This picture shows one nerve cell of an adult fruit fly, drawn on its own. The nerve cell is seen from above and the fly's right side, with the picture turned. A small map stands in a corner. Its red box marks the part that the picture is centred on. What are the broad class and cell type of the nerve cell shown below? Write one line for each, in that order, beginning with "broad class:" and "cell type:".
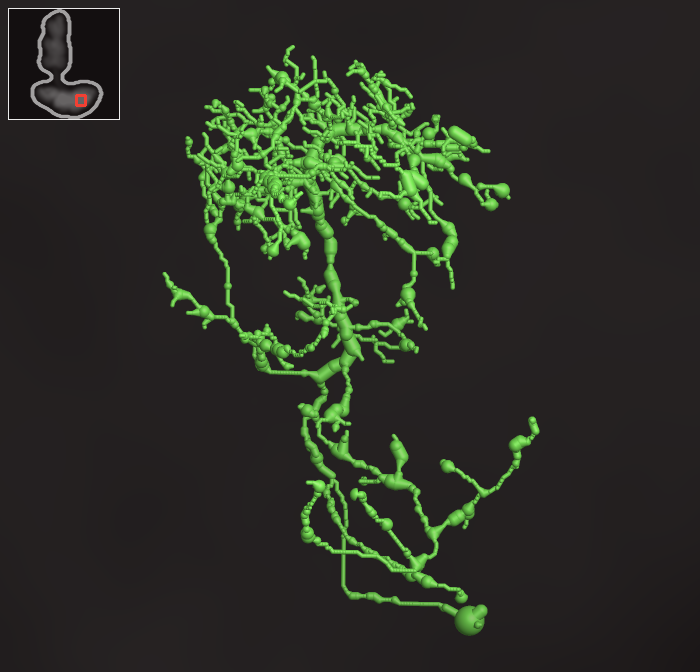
broad class: central-brain intrinsic neuron
cell type: PVLP085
